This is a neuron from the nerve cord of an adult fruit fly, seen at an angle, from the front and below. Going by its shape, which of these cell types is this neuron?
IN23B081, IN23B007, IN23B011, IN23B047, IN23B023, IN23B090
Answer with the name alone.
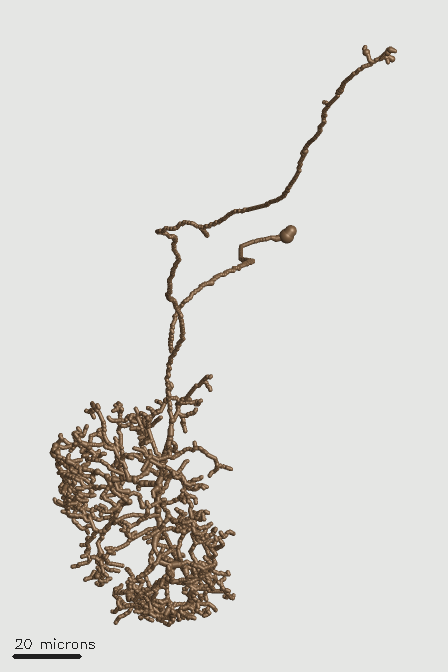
IN23B023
